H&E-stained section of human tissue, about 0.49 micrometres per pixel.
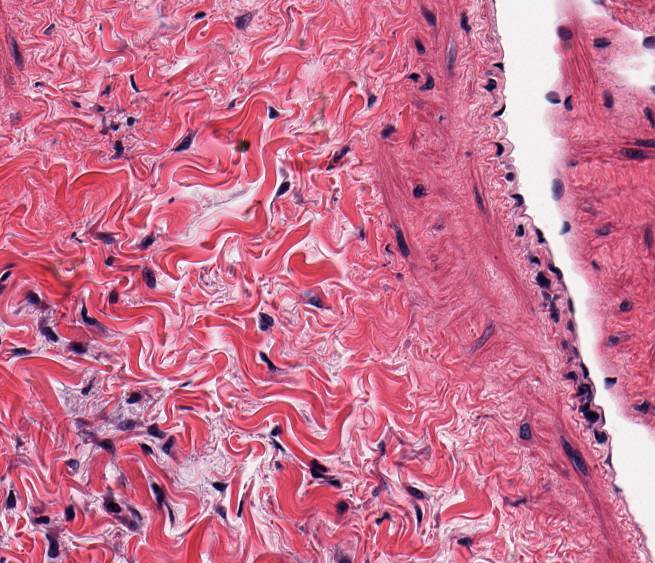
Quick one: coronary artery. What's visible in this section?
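Begin with the left two-thirds of the field, which is dense connective tissue made of thick collagen bundles. See how those bundles are wavy and run in haphazard directions. Between them lie only sparse nuclei, small, dark and spindle-shaped. Now look at the right surface: a single layer of flattened cells with dark nuclei covers it.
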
